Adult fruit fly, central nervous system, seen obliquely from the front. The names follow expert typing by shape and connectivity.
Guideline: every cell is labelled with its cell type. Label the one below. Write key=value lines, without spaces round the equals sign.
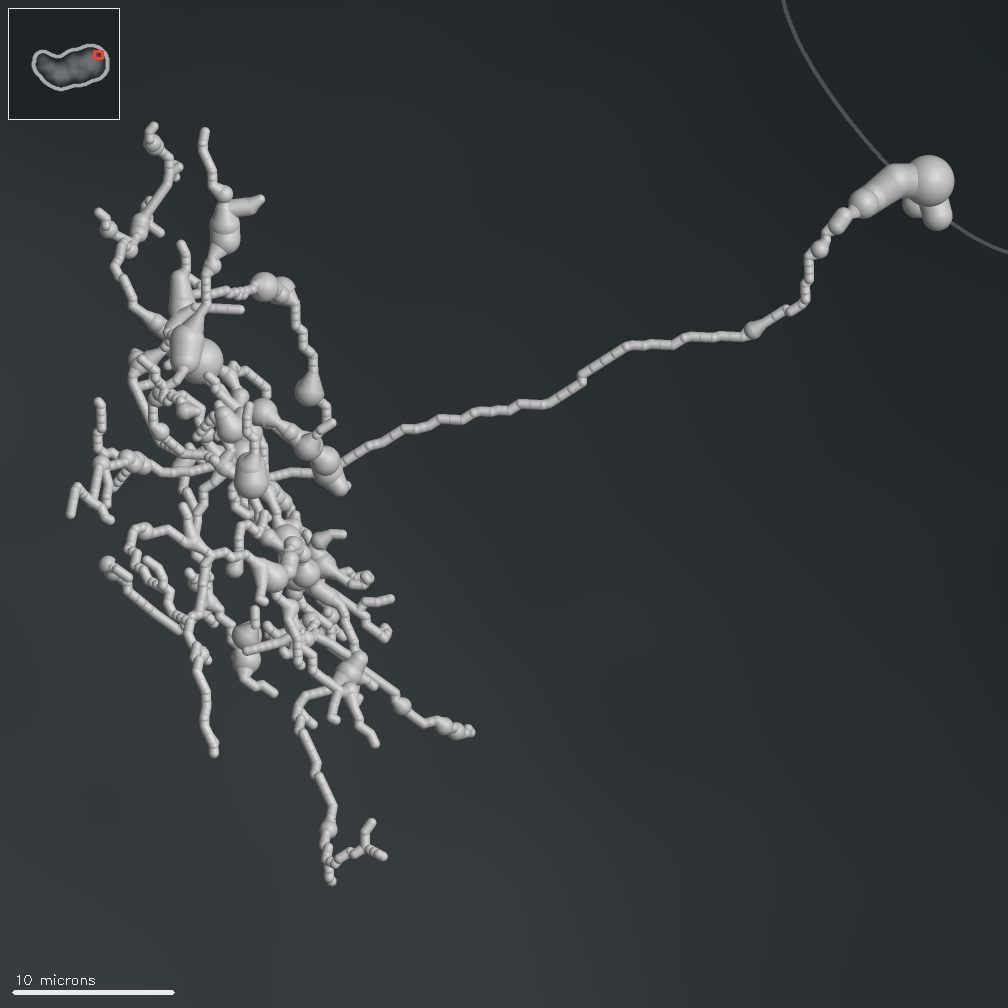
cell_type=Cm3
